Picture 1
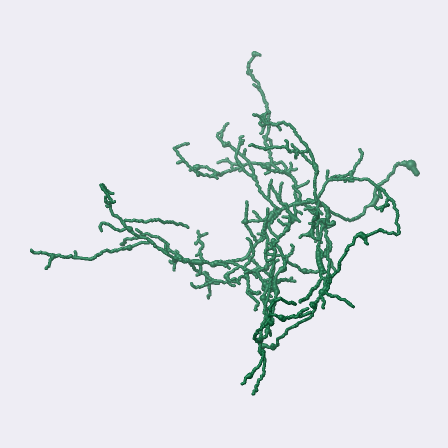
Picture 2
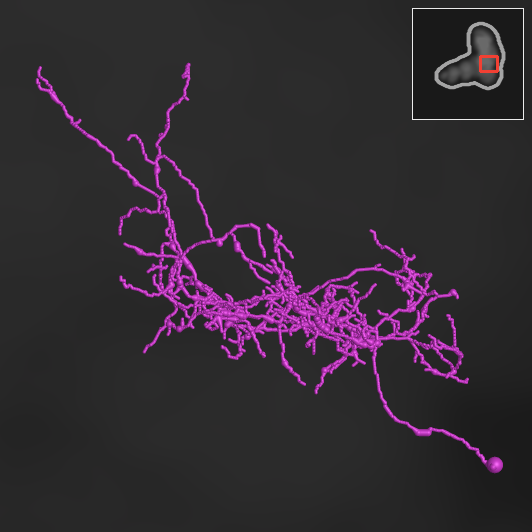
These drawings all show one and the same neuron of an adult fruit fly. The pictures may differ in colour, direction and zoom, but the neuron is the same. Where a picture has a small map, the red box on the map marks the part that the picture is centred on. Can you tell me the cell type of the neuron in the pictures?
AVLP126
